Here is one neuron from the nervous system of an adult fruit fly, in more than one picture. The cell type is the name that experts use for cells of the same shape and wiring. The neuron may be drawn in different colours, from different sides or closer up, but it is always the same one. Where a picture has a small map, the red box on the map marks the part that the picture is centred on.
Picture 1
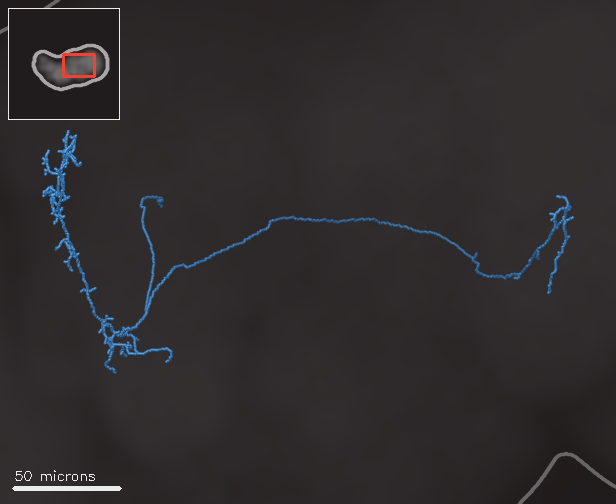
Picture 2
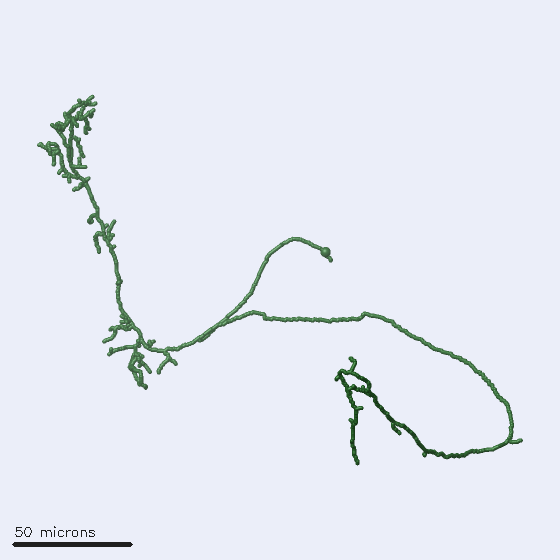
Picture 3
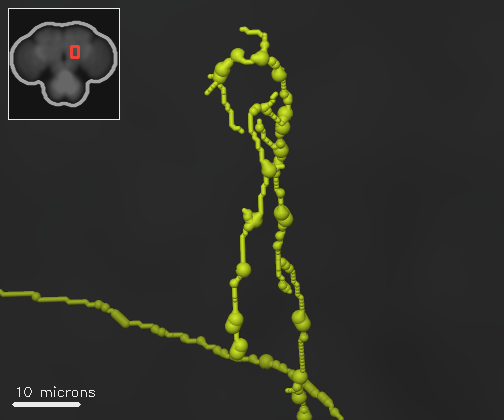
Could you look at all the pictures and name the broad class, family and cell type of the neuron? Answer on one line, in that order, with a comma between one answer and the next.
central-brain intrinsic neuron, hemilineage DM4_ventral, WED145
